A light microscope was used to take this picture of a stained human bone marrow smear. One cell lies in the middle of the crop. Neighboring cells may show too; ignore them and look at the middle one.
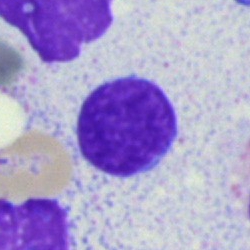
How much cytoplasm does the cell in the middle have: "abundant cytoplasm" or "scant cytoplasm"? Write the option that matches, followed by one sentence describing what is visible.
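Scant cytoplasm. The nucleus fills almost the whole cell, leaving at most a barely visible rim of cytoplasm.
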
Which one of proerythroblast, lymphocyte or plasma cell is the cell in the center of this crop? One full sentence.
What the crop centres on is a lymphocyte.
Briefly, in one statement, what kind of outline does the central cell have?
Around its whole circumference the outline stays smooth, free of projections.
